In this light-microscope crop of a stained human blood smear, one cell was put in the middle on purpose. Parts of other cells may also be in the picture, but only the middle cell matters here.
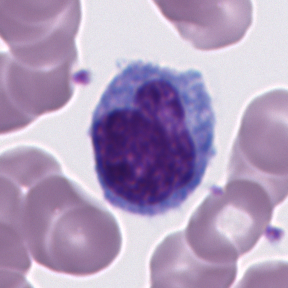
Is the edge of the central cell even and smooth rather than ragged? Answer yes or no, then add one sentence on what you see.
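No. The cell's outline is slightly irregular and fuzzy rather than smooth.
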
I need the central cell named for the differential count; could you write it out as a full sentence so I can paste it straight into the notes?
In short, the cell at the center is a monocyte.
